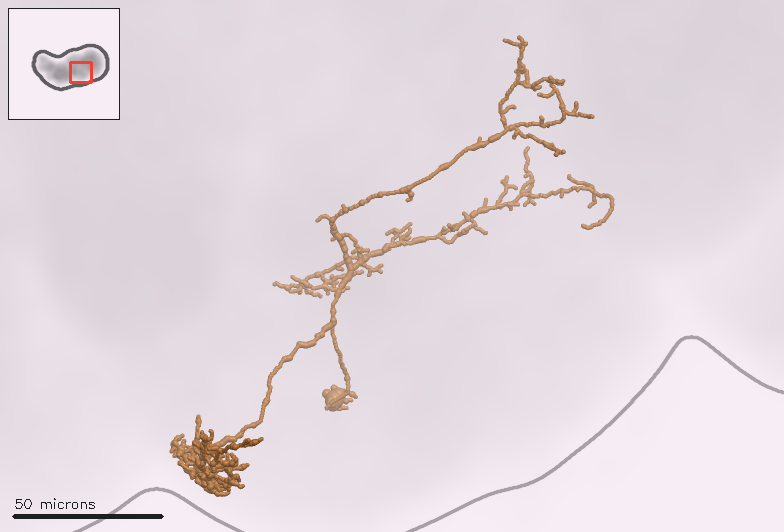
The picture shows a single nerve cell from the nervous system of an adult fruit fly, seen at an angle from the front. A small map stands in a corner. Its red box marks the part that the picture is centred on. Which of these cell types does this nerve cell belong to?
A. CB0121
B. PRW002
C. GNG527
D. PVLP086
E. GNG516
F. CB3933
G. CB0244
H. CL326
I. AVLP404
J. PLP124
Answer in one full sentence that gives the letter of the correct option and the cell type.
The cell type to which the nerve cell belongs is option C, GNG527.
